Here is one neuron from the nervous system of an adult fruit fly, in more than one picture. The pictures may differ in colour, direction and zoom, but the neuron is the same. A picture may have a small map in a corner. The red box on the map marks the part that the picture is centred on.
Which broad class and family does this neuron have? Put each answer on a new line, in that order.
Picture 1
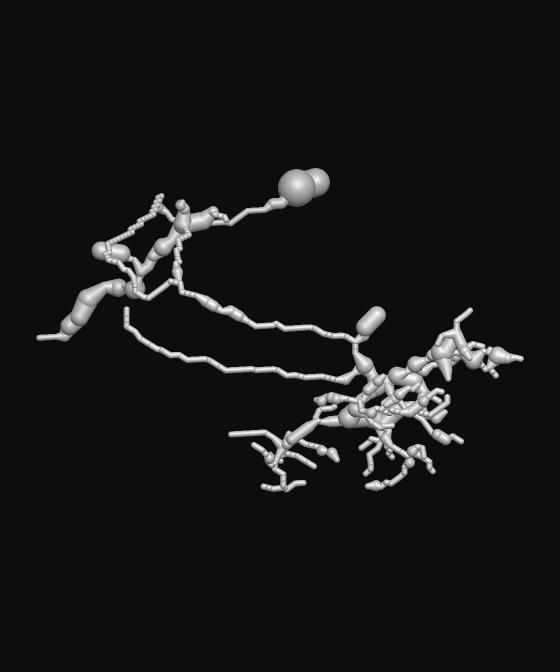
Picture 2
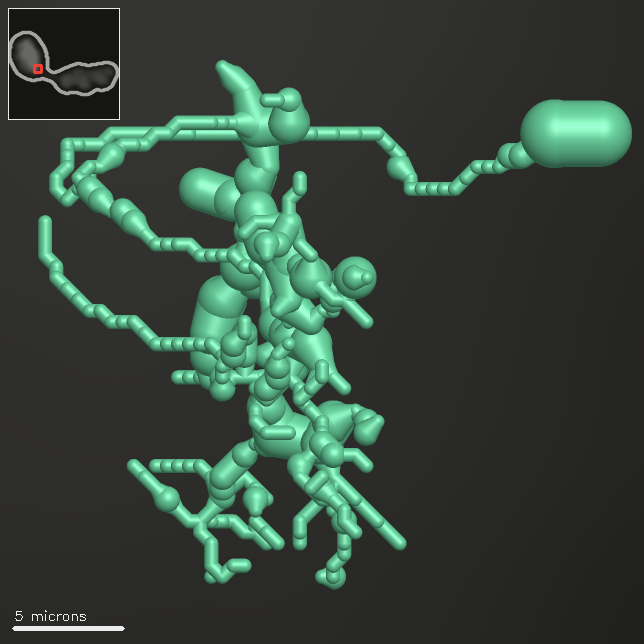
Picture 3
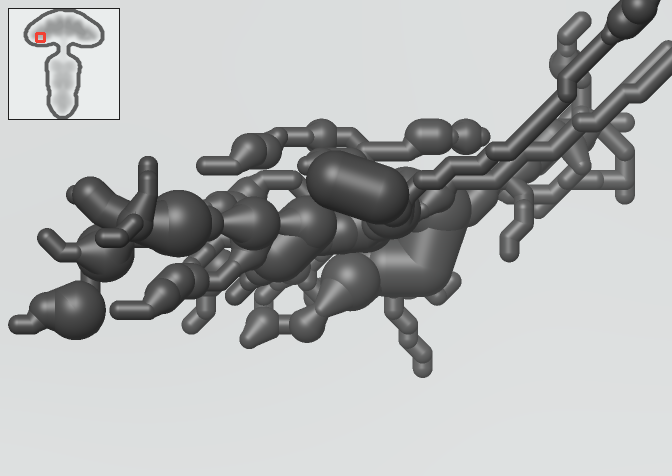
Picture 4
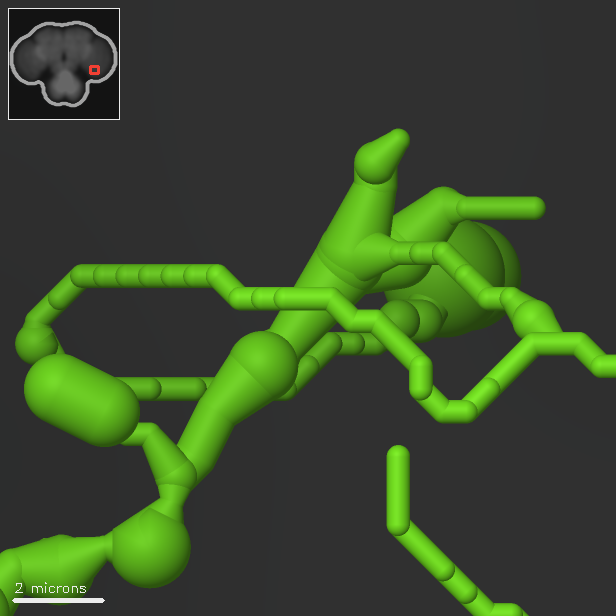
optic-lobe intrinsic neuron
T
